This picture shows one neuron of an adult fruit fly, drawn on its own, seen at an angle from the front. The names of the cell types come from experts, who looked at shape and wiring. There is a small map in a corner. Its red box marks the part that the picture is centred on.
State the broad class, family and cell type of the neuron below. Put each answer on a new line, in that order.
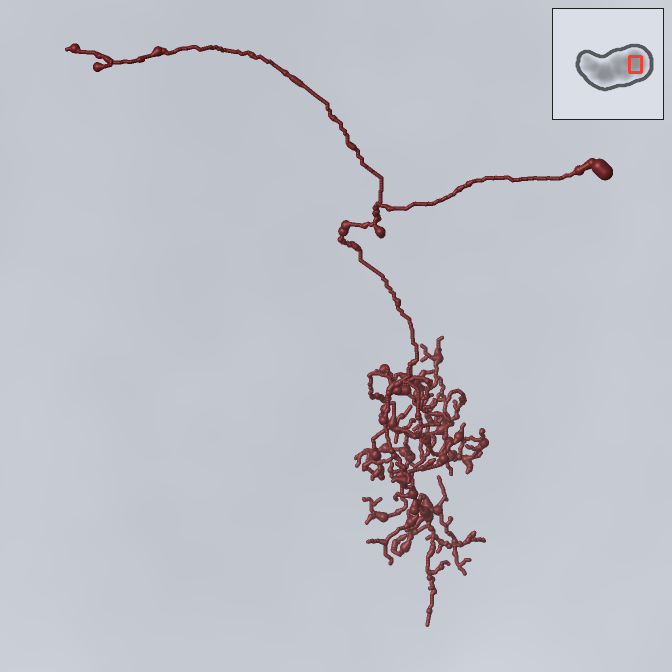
visual projection neuron
LC
LC20a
